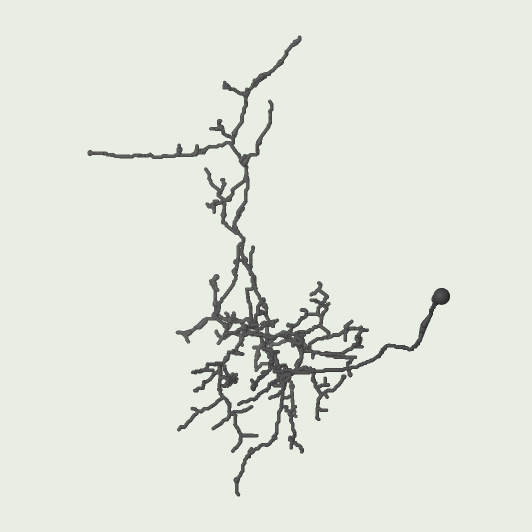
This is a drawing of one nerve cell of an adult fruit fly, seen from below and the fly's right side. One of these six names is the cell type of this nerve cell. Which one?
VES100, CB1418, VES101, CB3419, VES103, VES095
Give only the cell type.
VES101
